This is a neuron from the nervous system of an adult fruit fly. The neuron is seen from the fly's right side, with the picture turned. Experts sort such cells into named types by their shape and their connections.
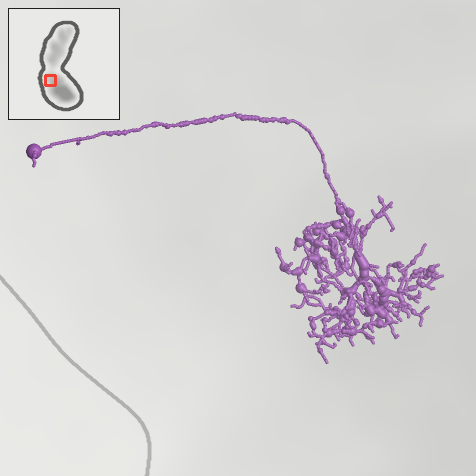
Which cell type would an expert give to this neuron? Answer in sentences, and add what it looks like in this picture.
It is of cell type Tm24. Its broad class is optic-lobe intrinsic neuron. The picture shows dozens of branch ends. In this view it is wider than it is tall.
